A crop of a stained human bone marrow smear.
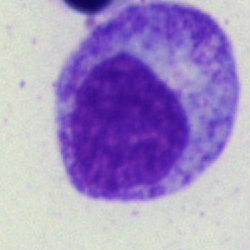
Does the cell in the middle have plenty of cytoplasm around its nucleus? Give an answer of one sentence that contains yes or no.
Yes, this cell has broad cytoplasm around its nucleus.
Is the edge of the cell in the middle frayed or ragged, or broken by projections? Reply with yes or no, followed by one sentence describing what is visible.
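No. The cell outline is roughly round with a smooth edge.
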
